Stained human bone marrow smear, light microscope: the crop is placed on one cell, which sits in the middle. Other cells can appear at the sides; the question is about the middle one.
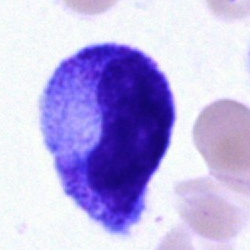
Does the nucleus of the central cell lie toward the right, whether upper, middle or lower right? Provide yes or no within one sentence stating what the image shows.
Yes, on the right side of the cell lies its nucleus.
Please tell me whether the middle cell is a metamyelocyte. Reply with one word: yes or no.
yes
